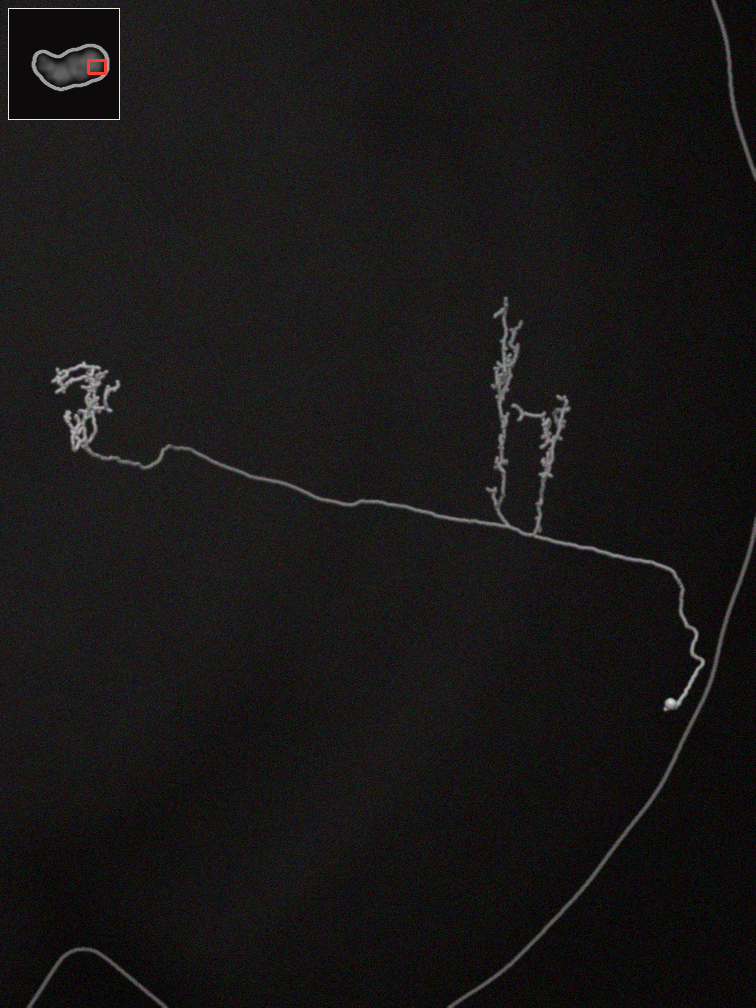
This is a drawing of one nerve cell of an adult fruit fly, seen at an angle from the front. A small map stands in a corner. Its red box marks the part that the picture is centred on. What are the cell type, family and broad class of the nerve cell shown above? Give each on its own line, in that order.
Tm33
Tm
optic-lobe intrinsic neuron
